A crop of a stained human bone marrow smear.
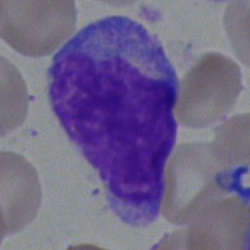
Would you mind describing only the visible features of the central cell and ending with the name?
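The cell is broad at the top and narrows toward the bottom. Its nucleus fills most of the cell, with finely stippled chromatin rather than coarse blocks. Scant cytoplasm shows mainly at the top and bottom ends. It is a blast.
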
